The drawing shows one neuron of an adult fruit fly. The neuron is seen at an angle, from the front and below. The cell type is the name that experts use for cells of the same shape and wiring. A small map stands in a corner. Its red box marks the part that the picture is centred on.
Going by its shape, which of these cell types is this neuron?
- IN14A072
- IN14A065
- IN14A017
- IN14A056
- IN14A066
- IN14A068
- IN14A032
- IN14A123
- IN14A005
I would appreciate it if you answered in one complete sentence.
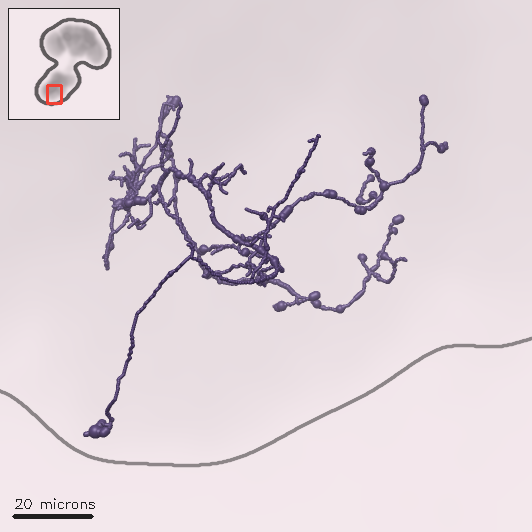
On the level of cell type, this neuron is IN14A065.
